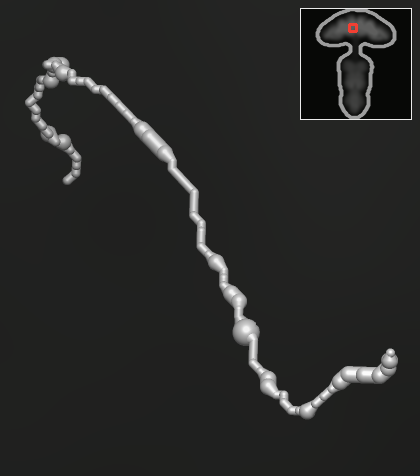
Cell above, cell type: BM_InOm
